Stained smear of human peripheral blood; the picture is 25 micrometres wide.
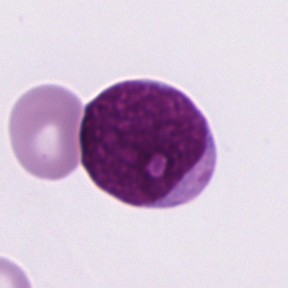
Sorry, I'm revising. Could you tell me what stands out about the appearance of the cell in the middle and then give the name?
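First, the nucleus sits off-centre, pushed toward the upper left of the cell. Second, one small pale oval spot is visible in the lower part of the nucleus. Third, no granules are seen in the cytoplasm. Fourth, the cell outline is smooth, without surface projections. The cell is a myeloblast.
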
